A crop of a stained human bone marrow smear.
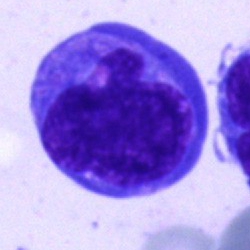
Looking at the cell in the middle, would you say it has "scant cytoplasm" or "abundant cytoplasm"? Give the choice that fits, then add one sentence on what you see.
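Scant cytoplasm. The nucleus fills most of the cell.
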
